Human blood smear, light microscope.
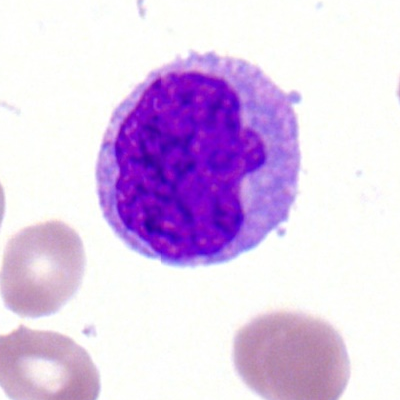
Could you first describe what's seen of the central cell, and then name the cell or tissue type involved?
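There's a notch cut into the right side of the nucleus. Its chromatin is coarse and clumped. The cytoplasm is a pale lilac-blue. Along the edge it's slightly ruffled, with small blebs at the upper right. That's a monocyte.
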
